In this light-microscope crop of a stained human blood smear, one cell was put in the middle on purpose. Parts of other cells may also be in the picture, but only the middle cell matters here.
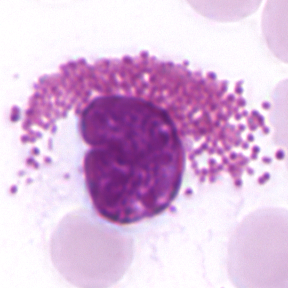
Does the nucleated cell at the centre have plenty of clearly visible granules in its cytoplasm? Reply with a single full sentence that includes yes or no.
Yes, the cytoplasm of the cell is rich in visible granules.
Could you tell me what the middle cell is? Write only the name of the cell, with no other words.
eosinophil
